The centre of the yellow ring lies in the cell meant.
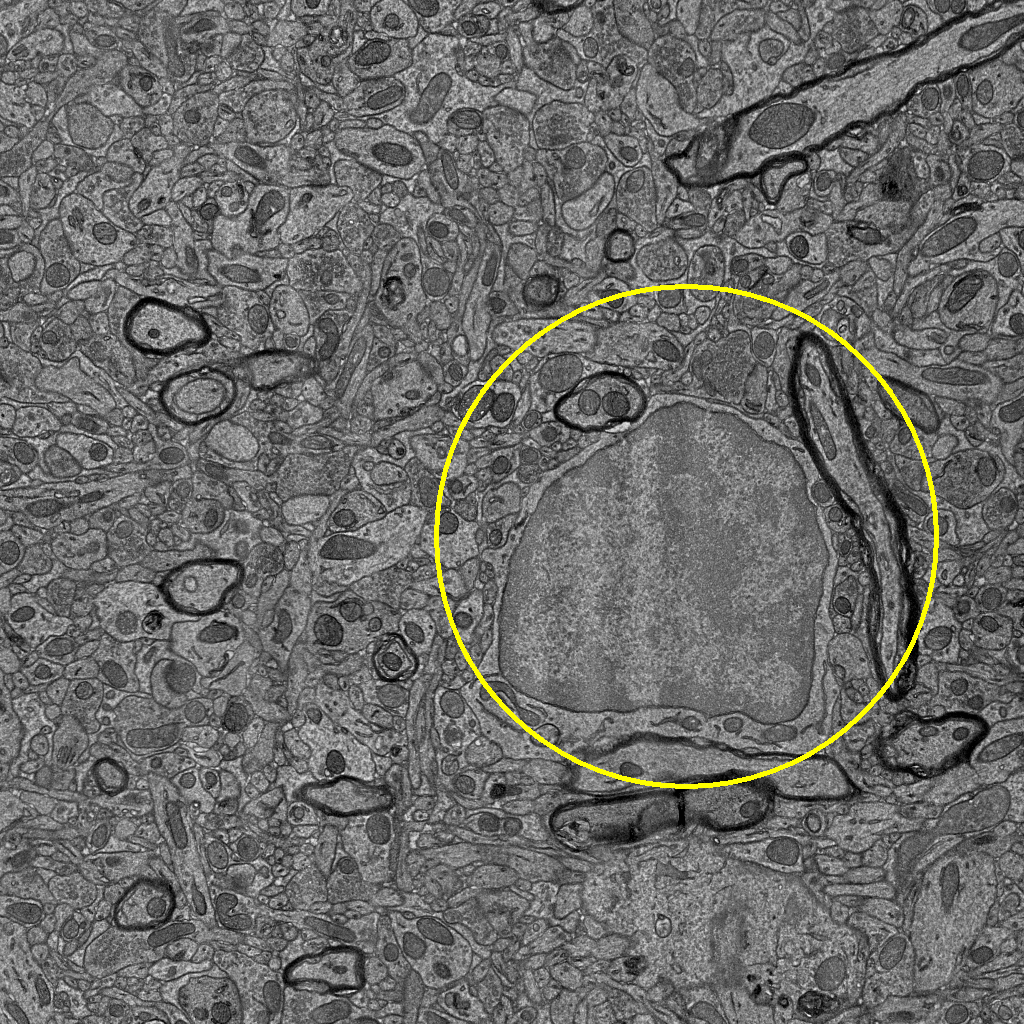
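Microglial cell (ringed), mouse visual cortex. Dome-shaped nucleus, rounded top and flatter bottom edge, lies entirely inside ring. Smooth outline, no deep folds. Finely granular, mottled chromatin; no thick dense clumps lining envelope.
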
